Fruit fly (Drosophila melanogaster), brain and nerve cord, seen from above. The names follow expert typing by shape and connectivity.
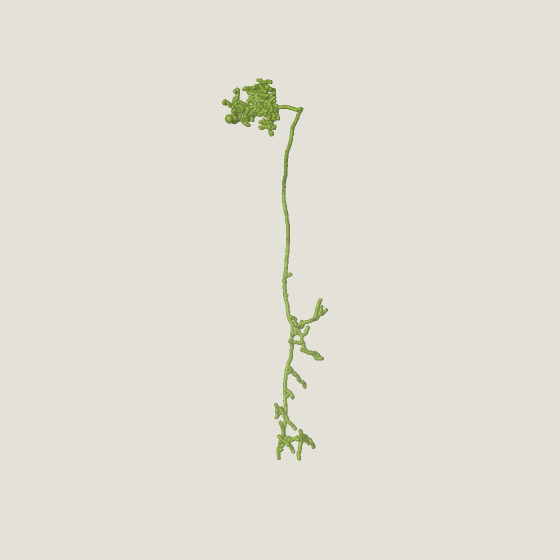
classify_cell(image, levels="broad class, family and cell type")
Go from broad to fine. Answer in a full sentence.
A descending neuron of the DNg family, type DNg45.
